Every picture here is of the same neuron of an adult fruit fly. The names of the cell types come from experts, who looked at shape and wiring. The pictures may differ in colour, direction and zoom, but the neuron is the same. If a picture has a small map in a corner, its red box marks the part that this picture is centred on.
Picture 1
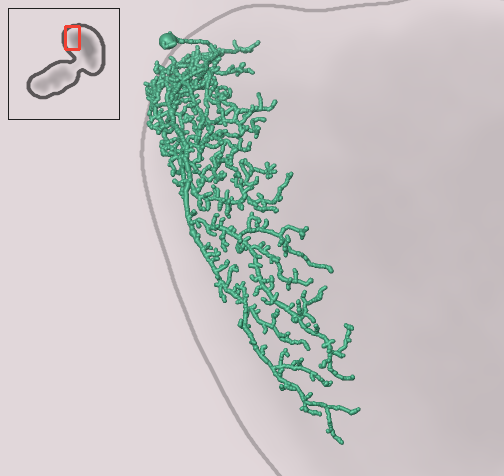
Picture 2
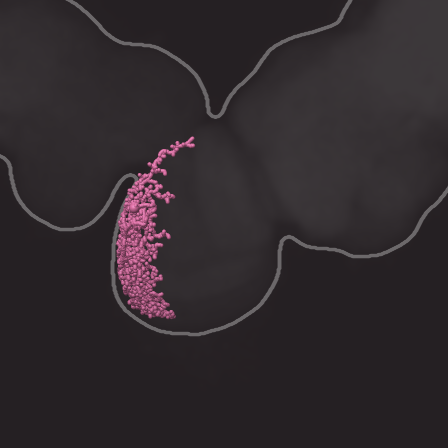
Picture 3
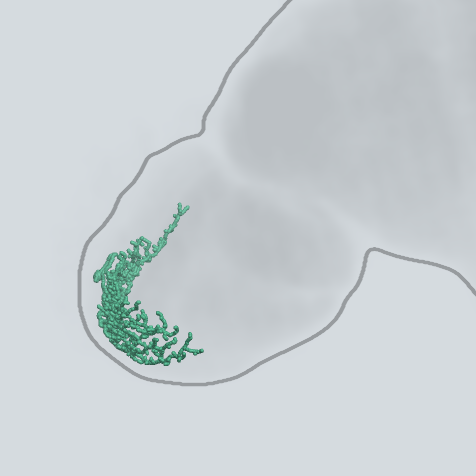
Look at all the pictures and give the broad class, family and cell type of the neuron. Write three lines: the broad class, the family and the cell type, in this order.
optic-lobe intrinsic neuron
Dm
Dm19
